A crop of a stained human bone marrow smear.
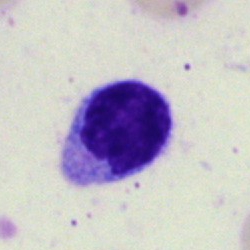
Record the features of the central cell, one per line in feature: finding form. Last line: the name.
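Outline: oval, narrowing toward the lower left
Nucleus: toward the upper right, filling most of the cell
Chromatin: dense and dark purple throughout
Cytoplasm: scant apart from a cap at the lower left
Name: lymphocyte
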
